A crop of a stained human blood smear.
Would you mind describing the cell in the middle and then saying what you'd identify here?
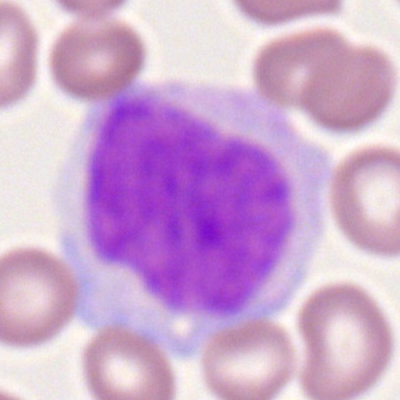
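First, the outline: roughly round and smooth. Next, the nucleus: large, occupying most of the cell. Then the cytoplasm: no granules visible, and one small clear spot at its lower edge. Last, the name: this is a monocyte.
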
